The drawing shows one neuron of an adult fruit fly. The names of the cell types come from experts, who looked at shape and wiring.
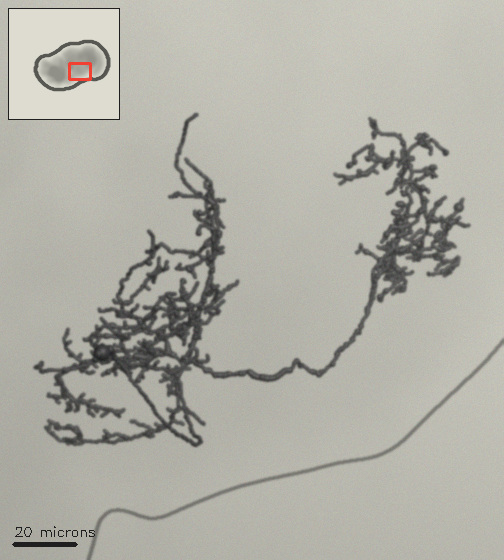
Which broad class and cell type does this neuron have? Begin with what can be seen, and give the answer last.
From left to right in the picture it spans about 140 microns. More than a hundred branch ends can be seen. Its broad class is central-brain intrinsic neuron. It is of cell type GNG539.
